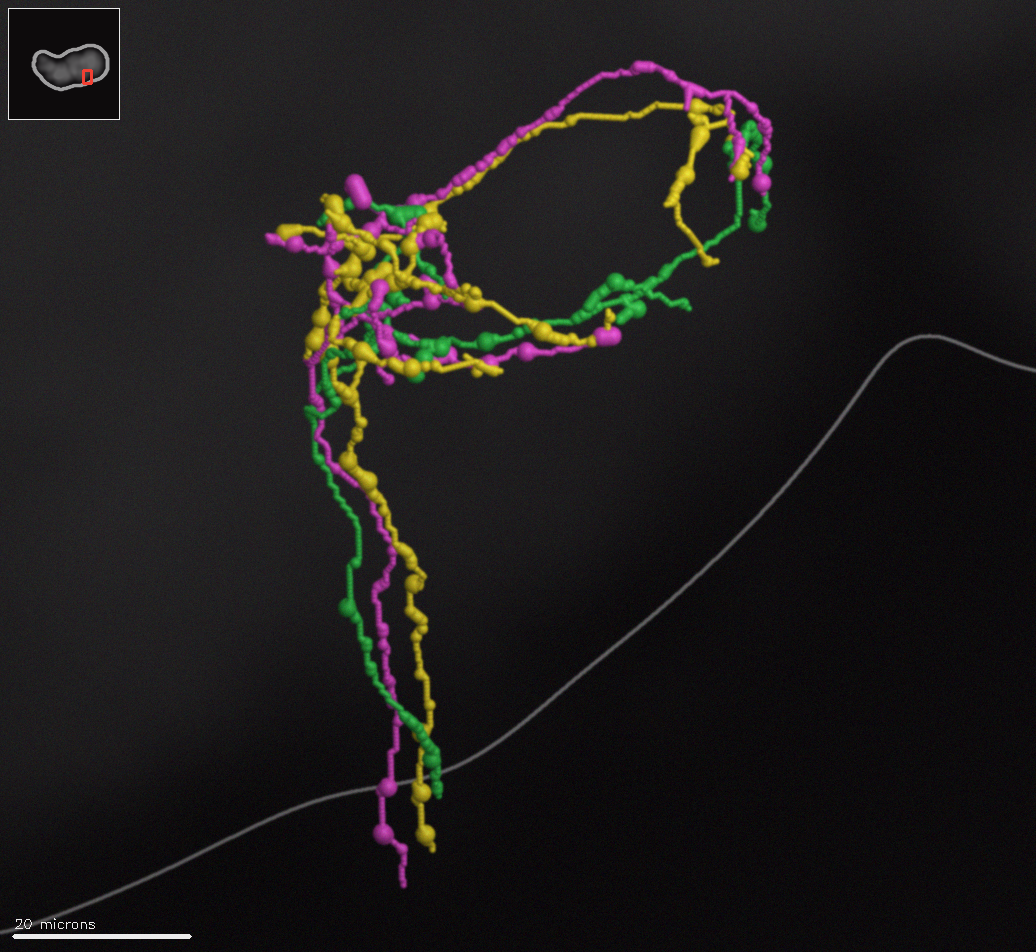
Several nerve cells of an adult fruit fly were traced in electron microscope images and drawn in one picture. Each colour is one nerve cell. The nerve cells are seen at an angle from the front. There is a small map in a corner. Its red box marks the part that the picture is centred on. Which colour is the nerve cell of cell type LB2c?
green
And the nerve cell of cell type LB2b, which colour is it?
magenta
